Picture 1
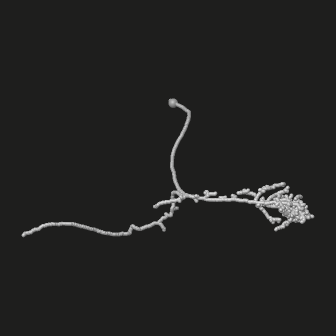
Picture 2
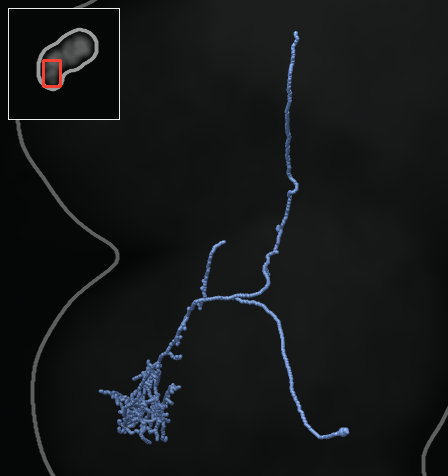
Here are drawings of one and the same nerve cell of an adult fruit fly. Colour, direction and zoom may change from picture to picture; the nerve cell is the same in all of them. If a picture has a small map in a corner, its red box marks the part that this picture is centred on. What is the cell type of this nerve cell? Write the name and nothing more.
IN23B074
